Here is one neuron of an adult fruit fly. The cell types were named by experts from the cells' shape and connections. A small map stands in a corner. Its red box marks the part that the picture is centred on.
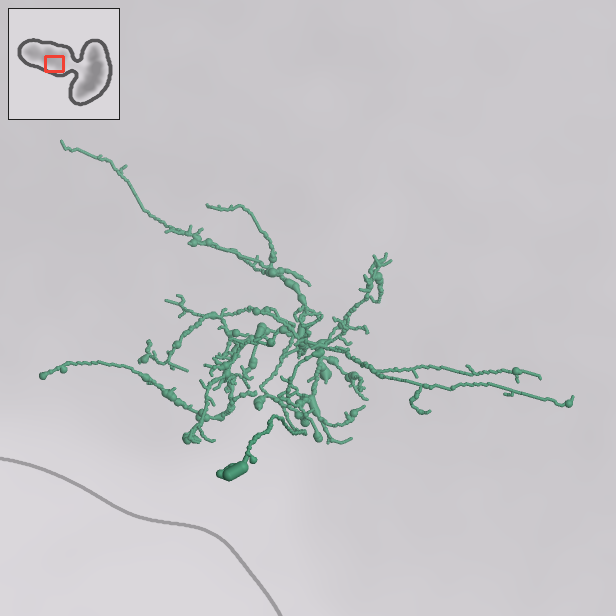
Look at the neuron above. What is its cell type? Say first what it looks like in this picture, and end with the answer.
It lies in the nerve cord. The cell body can be seen at the bottom of the picture. Dozens of branch ends can be seen. This is a nerve-cord intrinsic neuron. The cell type is IN03B076.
